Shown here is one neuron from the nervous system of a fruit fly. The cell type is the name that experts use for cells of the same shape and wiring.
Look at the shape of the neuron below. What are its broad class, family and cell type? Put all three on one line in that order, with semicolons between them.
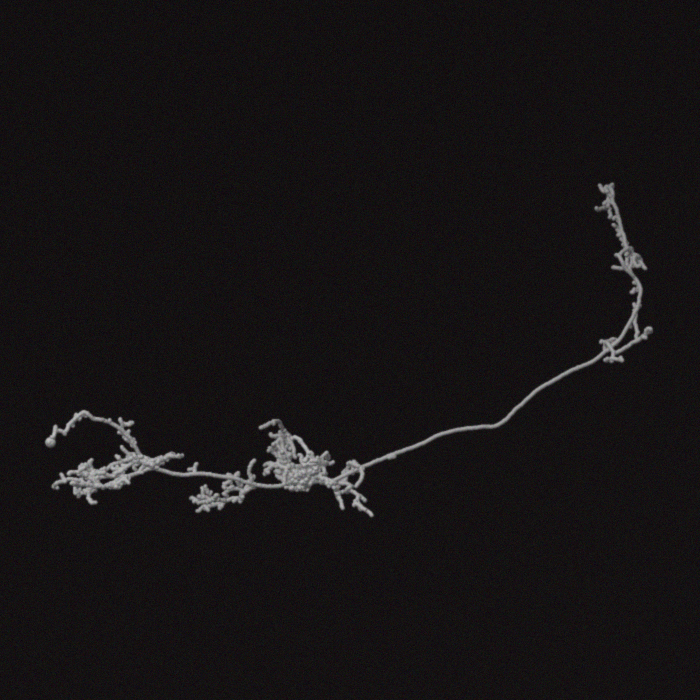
ascending neuron; hemilineage 05B; AN05B099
